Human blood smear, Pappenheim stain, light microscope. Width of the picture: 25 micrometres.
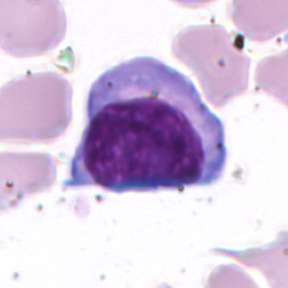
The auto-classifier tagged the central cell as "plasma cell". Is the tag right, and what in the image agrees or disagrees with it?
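What settles it is the nucleus sitting low in the cell, with most of the cytoplasm above it, and its dark purple, coarsely clumped chromatin.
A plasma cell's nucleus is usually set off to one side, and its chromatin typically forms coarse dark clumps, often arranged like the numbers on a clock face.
So yes, plasma cell fits, and hairy cell is the weaker choice. The nucleus is round to oval, with no indentation or lobes.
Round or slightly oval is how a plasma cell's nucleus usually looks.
You won't find distinct nucleoli. The cytoplasm is a deeper blue along the outer edge than close to the nucleus, and the bottom edge of the cell runs flat and nearly straight.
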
